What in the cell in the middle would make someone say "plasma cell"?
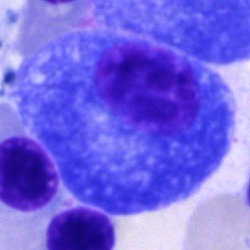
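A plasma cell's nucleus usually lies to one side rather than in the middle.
Here the nucleus sits off-centre, toward the upper right, which agrees with that. The cytoplasm is abundant, covering far more of the cell than the nucleus does, and it stains blue.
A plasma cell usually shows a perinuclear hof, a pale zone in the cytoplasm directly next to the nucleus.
The pale marks in this cell are of another kind: many small pale spots scattered through the cytoplasm, not a zone lying directly against the nucleus.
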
